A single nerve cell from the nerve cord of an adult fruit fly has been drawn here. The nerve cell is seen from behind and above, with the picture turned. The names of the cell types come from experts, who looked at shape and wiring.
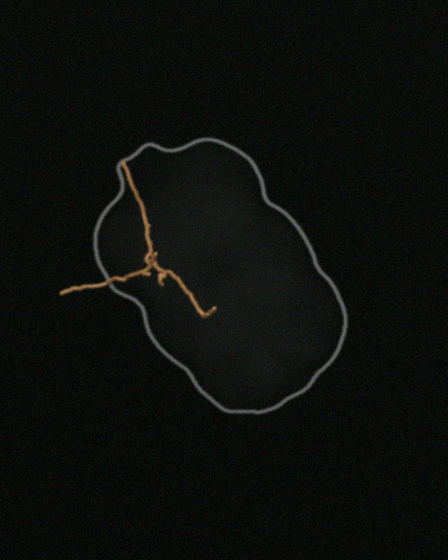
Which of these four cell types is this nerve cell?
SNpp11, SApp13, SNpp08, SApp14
SApp14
